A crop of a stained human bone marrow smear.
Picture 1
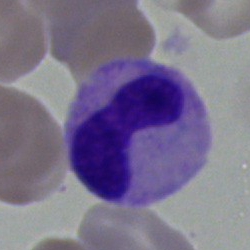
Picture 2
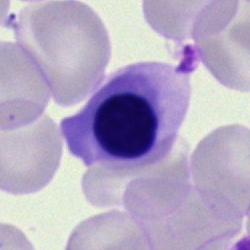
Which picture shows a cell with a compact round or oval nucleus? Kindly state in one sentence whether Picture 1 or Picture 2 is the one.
A compact round or oval nucleus belongs to the cell in Picture 2.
